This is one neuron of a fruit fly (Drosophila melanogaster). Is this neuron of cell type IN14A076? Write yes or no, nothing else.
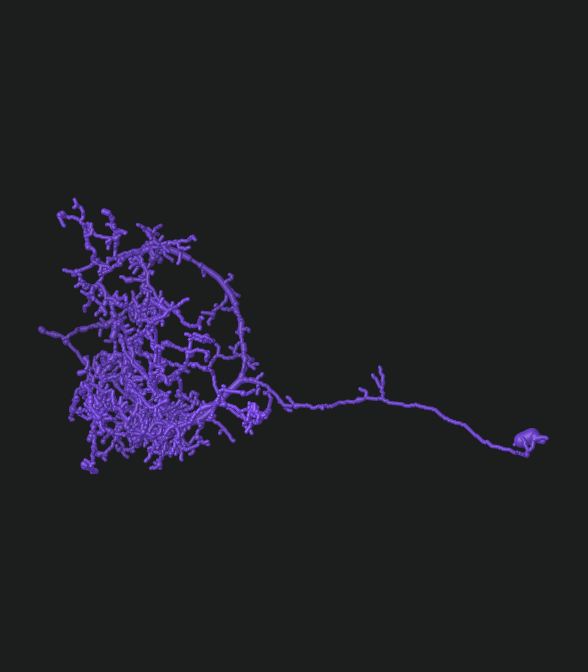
no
